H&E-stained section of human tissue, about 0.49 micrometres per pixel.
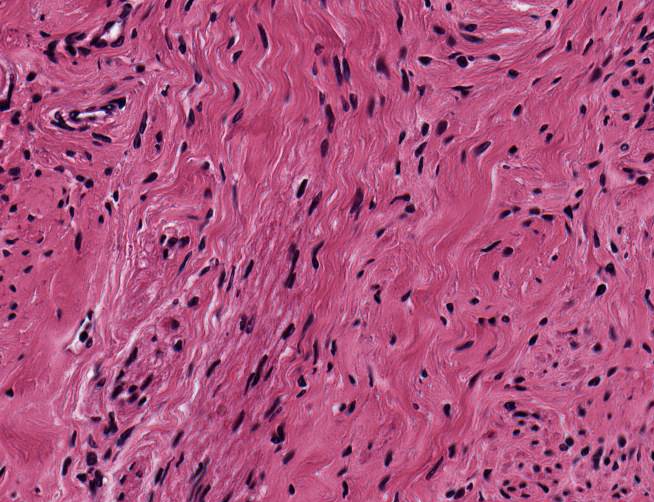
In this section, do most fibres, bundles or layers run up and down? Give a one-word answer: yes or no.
Yes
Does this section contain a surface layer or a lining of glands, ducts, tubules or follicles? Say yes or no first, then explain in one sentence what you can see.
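No. No epithelium, glands or fat cells are present anywhere in the field.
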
